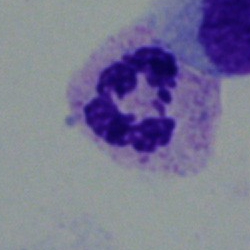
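Segmented neutrophil, central cell. The nucleus forms a nearly closed ring around a pale centre. The ring has a lumpy, knobbly outline made up of several segments. Cytoplasm is abundant and pale pink, with fine pinkish-purple granules scattered throughout.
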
